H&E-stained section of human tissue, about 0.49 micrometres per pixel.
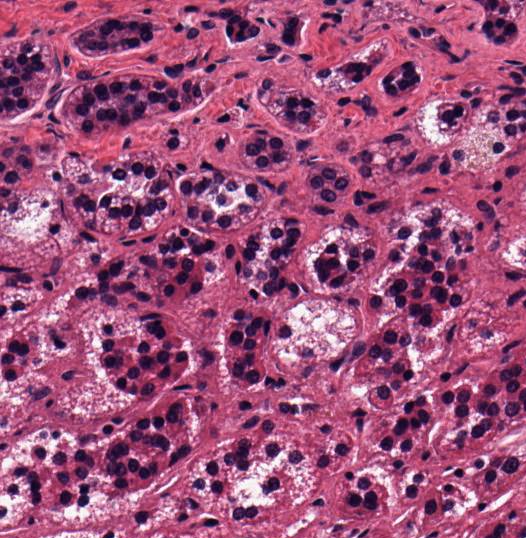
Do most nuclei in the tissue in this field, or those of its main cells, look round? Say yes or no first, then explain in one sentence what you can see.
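Yes. The cells within the units have round, dark-staining nuclei gathered in crowded clusters.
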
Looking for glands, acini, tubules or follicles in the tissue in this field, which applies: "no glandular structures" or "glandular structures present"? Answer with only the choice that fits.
Glandular structures present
